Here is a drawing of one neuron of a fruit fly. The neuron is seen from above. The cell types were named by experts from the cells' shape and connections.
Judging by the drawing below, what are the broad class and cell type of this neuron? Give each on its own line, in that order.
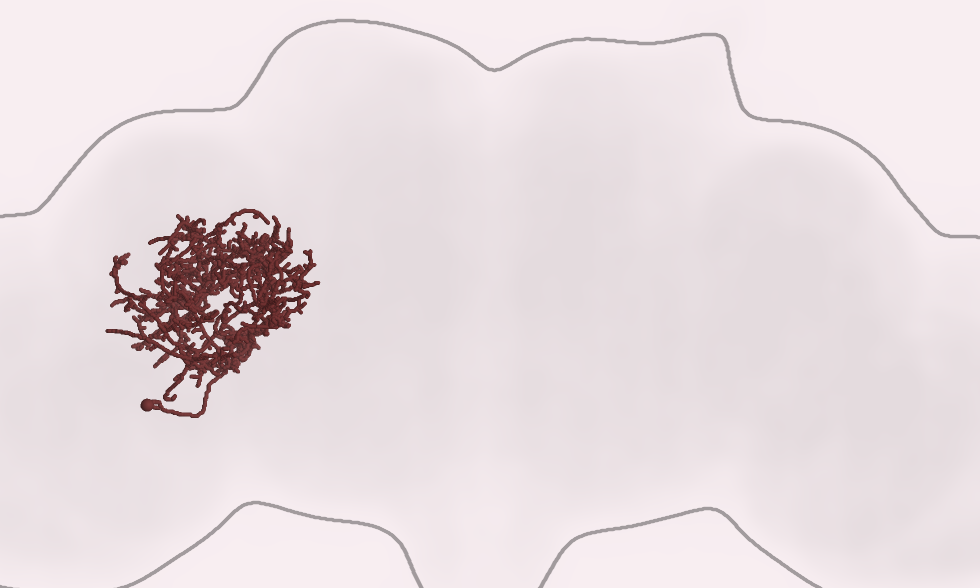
central-brain intrinsic neuron
SLP377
